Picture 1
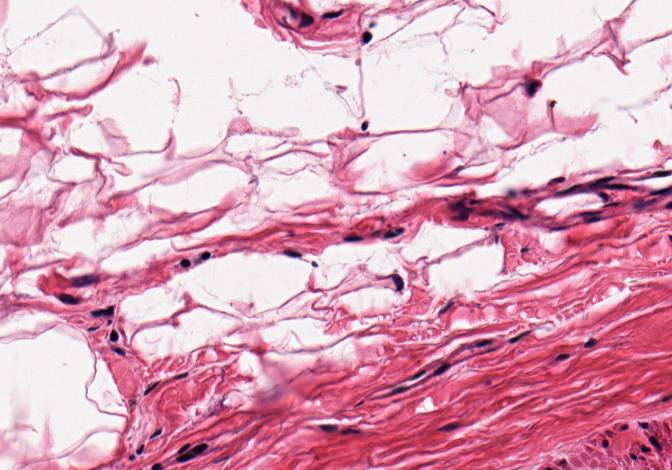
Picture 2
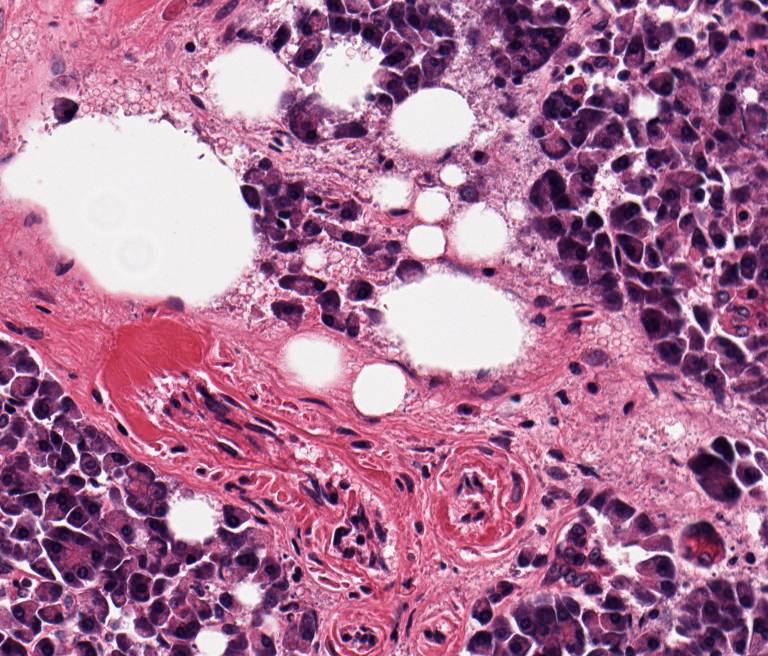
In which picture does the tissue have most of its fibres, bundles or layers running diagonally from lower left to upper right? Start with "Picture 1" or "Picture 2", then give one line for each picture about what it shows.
Picture 1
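Picture 1: The fibres of the dense tissue run obliquely, rising from the lower left toward the right.
Picture 2: A band of pink fibrous stroma with wavy fibres runs diagonally from the left edge down toward the bottom centre.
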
